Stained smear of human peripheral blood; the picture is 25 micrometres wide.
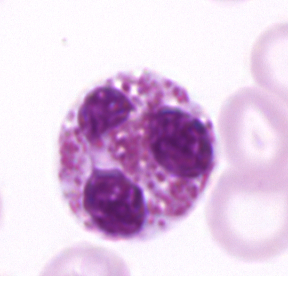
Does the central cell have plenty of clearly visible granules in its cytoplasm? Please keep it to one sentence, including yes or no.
Yes, within its cytoplasm there are many visible granules.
